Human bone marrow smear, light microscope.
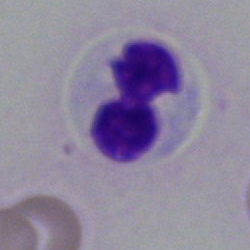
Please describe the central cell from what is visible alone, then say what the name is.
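One nuclear lobe lies toward the upper right, the other toward the lower left. No nucleoli are visible in the nucleus. The cytoplasm is pale lilac-grey and shows no coarse orange granules. This is a segmented neutrophil.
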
